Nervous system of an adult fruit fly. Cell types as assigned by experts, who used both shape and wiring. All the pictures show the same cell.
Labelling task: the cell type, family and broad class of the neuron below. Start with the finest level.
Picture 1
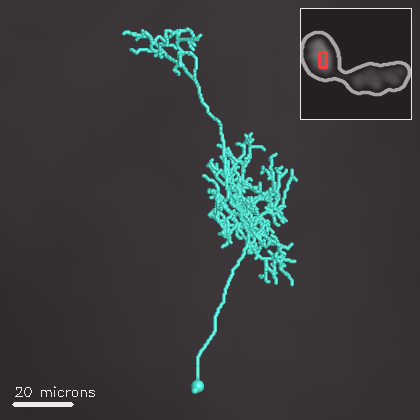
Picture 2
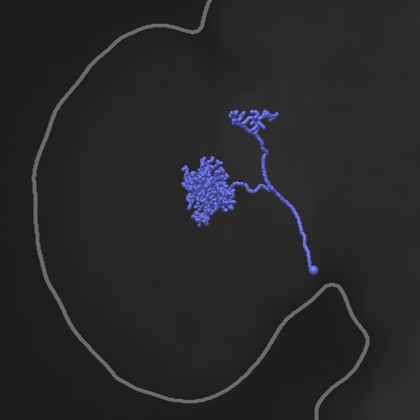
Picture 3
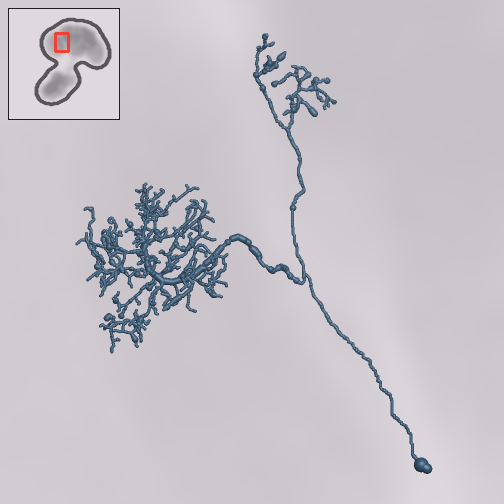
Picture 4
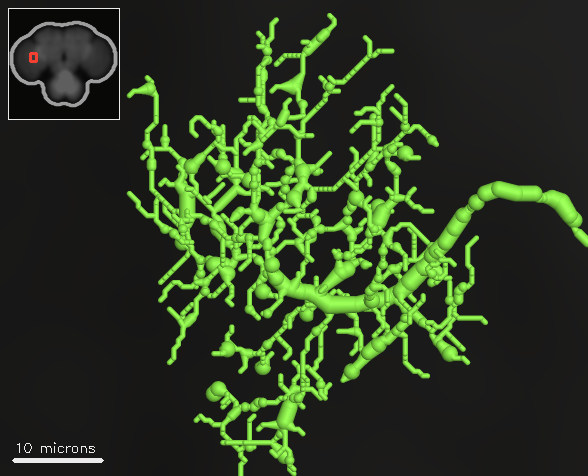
LC15; LC; visual projection neuron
